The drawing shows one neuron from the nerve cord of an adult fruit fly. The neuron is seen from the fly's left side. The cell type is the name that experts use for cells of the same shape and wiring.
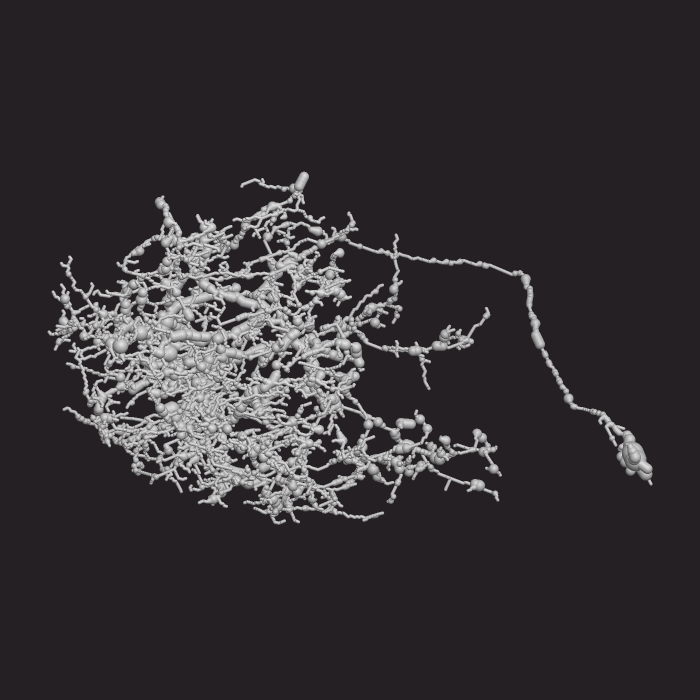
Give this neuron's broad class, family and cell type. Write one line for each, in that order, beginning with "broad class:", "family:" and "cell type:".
broad class: nerve-cord intrinsic neuron
family: hemilineage 21A
cell type: IN21A006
